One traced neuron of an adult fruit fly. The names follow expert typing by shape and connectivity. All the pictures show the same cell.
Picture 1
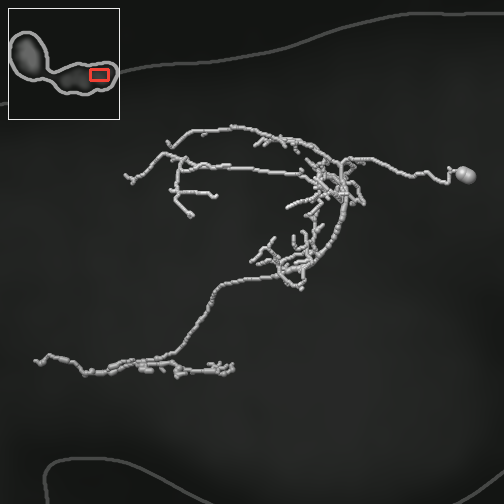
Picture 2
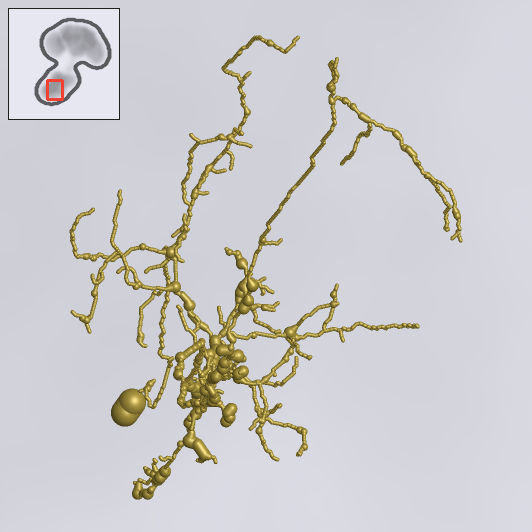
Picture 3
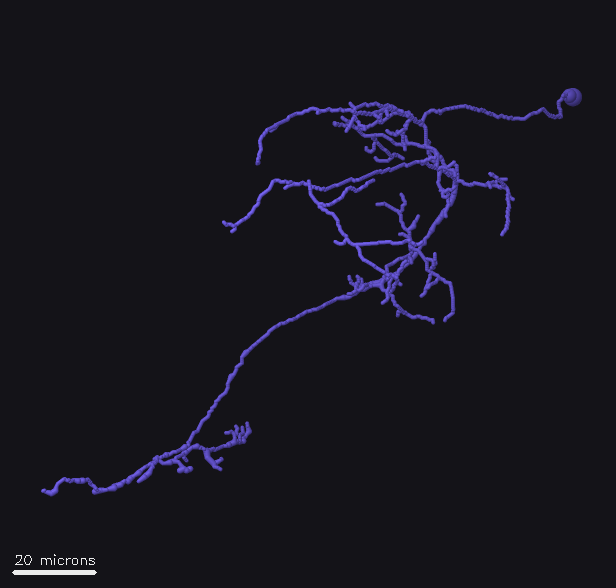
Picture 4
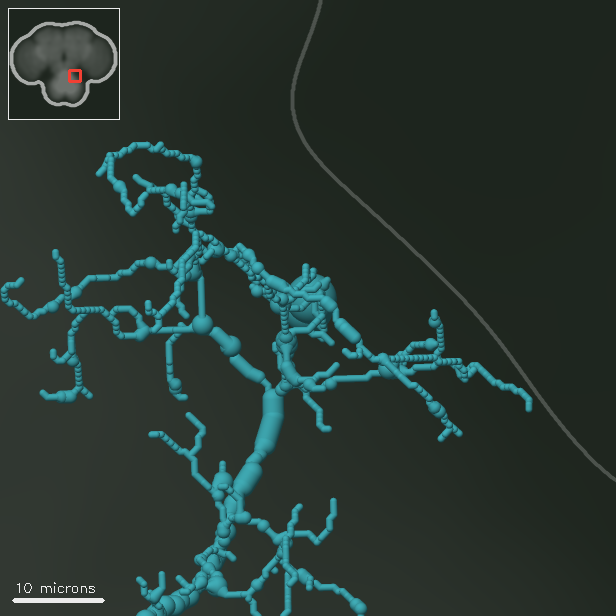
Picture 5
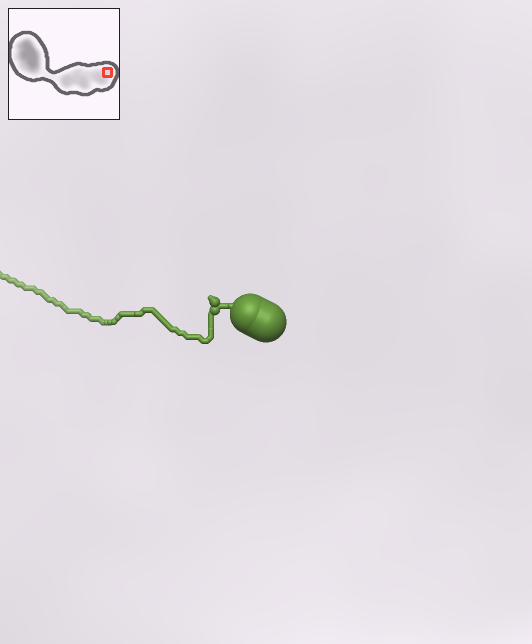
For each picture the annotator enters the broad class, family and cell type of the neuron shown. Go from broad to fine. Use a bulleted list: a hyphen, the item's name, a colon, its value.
- broad class: nerve-cord intrinsic neuron
- family: hemilineage 19A
- cell type: IN19A088_c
